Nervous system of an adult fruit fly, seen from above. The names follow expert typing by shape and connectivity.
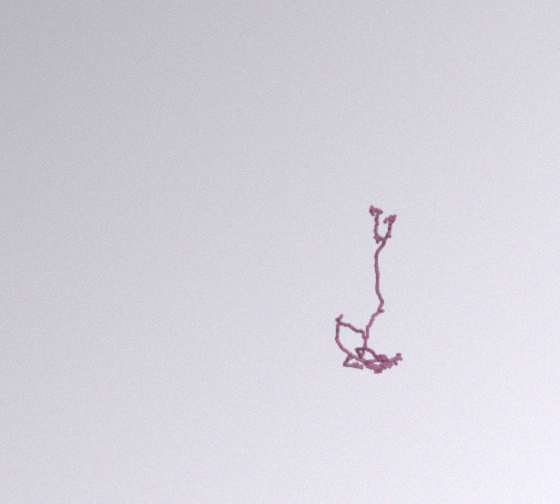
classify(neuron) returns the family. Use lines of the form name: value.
family: hemilineage PSp1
